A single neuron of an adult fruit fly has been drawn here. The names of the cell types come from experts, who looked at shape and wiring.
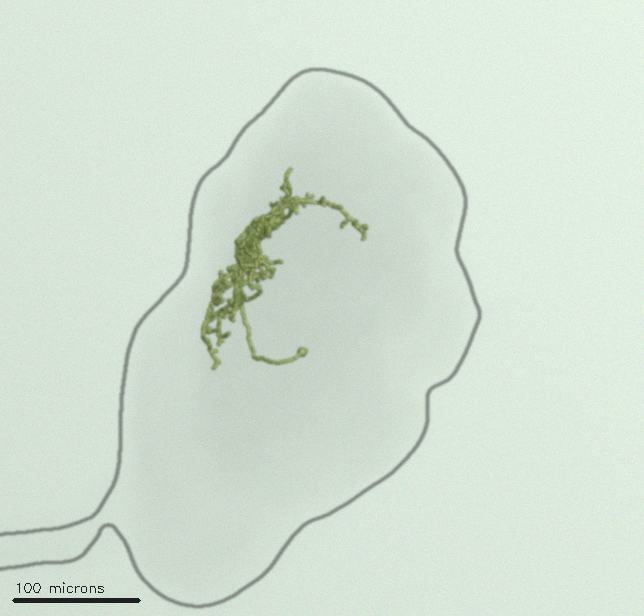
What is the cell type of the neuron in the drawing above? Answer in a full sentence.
The cell type is ATL042.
